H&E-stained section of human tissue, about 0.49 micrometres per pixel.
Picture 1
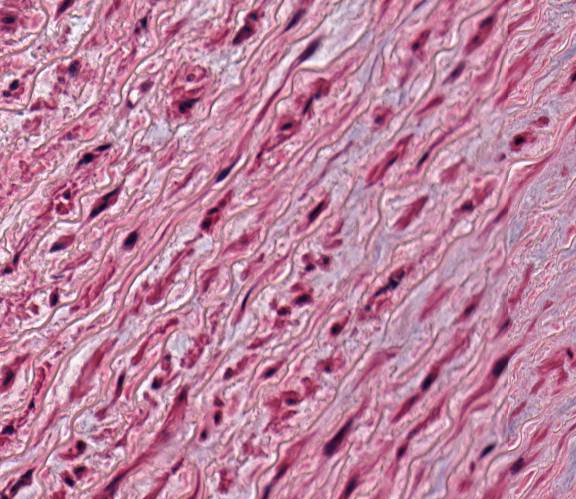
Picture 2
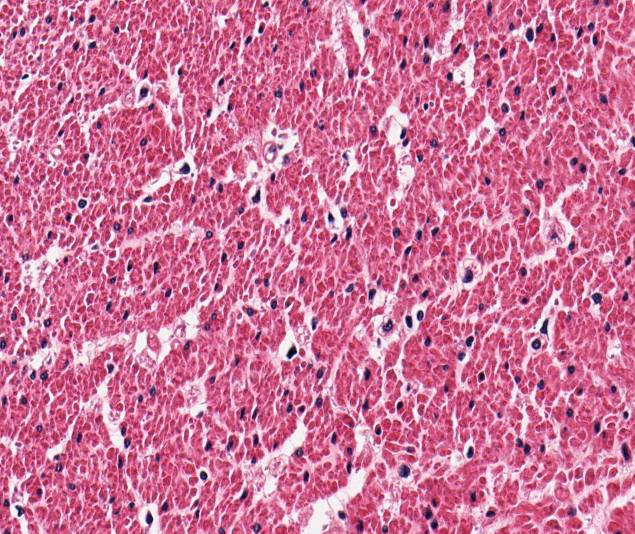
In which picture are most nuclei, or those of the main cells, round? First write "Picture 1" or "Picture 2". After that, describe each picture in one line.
Picture 2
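What picture 1 shows: Most nuclei are elongated spindle shapes lying parallel to the fibres.
What picture 2 shows: Most of the scattered nuclei are small, round and densely stained.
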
